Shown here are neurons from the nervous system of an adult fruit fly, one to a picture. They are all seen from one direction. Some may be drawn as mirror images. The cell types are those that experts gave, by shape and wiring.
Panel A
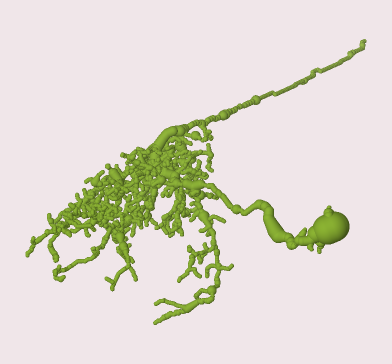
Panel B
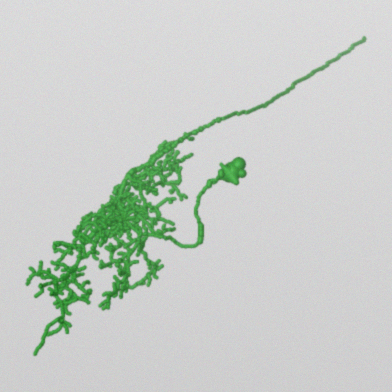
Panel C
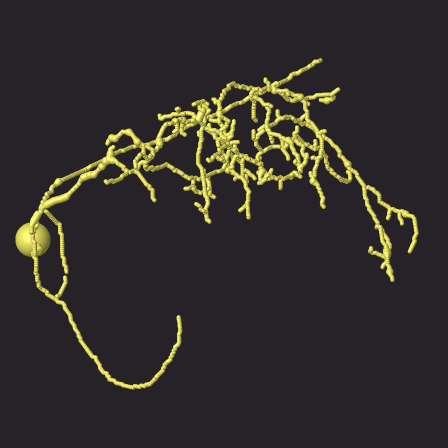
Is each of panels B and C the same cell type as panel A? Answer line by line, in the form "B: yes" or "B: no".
B: yes
C: no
